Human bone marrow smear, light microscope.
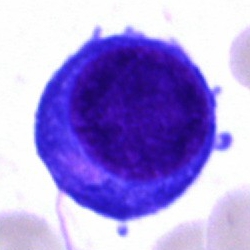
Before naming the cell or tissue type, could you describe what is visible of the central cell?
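The cytoplasm here stains a deep blue. Its rim seems widest on the lower left side of the nucleus, and there, against the nucleus, lies a paler crescent of cytoplasm. Small rounded blebs stand out from the cell edge. This is a plasma cell.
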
